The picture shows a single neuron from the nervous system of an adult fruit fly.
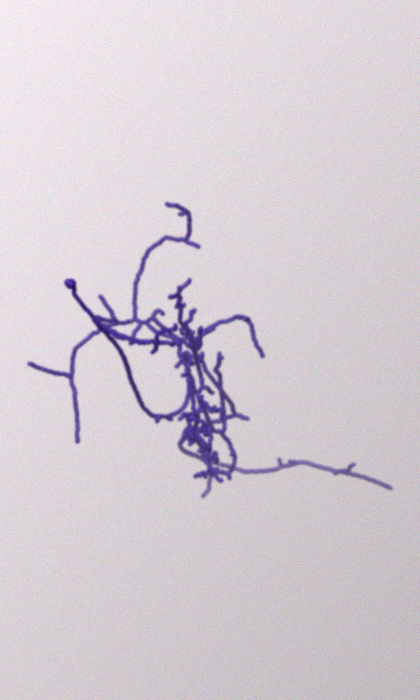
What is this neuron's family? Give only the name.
hemilineage 12B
